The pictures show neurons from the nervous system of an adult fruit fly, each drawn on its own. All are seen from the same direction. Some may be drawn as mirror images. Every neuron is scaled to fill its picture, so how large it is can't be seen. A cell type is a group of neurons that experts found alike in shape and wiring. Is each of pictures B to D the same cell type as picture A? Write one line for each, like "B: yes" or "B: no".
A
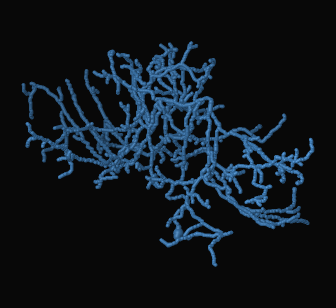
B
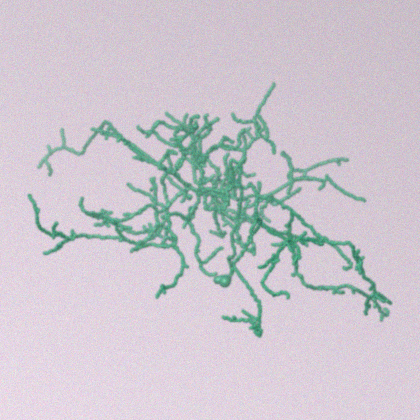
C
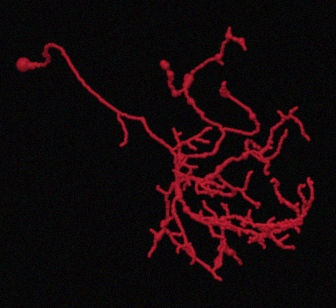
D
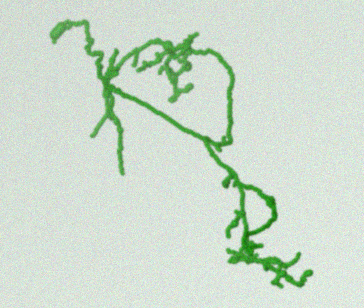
B: yes
C: no
D: no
